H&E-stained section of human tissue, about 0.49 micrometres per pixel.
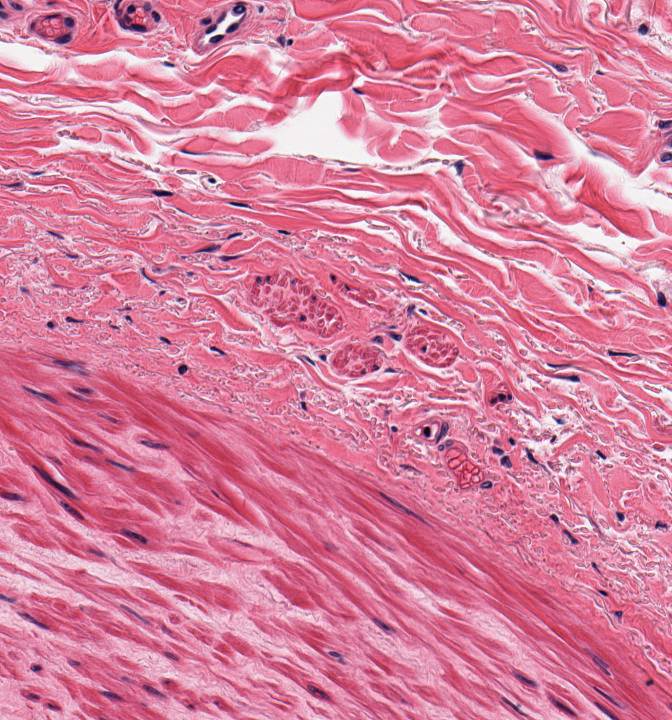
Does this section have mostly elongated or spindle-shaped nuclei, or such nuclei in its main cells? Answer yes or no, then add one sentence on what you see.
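Yes. The smooth muscle cells have elongated, cigar-shaped dark nuclei that lie along the length of the cells.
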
